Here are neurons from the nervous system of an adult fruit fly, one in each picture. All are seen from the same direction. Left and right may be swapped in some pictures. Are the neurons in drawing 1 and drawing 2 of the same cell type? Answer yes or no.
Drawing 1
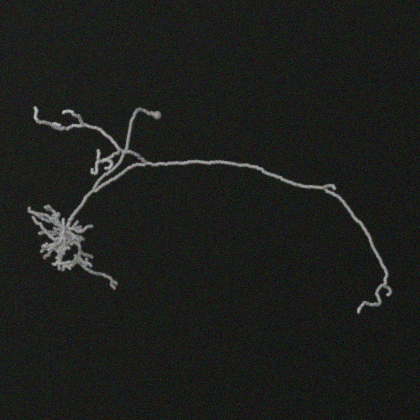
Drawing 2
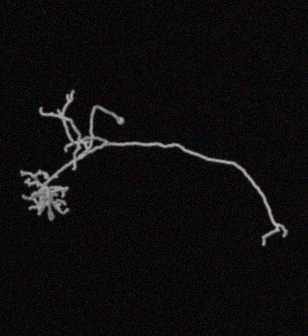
yes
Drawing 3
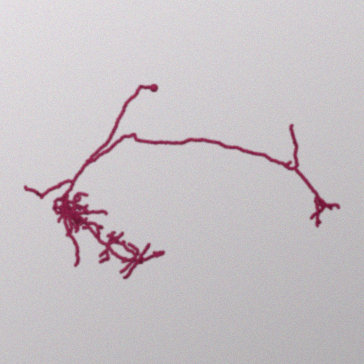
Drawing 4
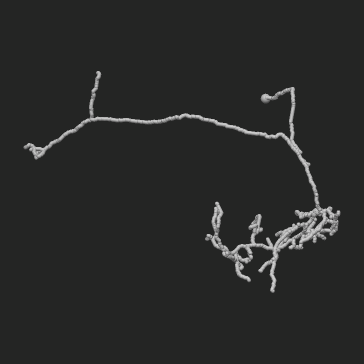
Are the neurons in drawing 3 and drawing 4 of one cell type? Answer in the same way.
yes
